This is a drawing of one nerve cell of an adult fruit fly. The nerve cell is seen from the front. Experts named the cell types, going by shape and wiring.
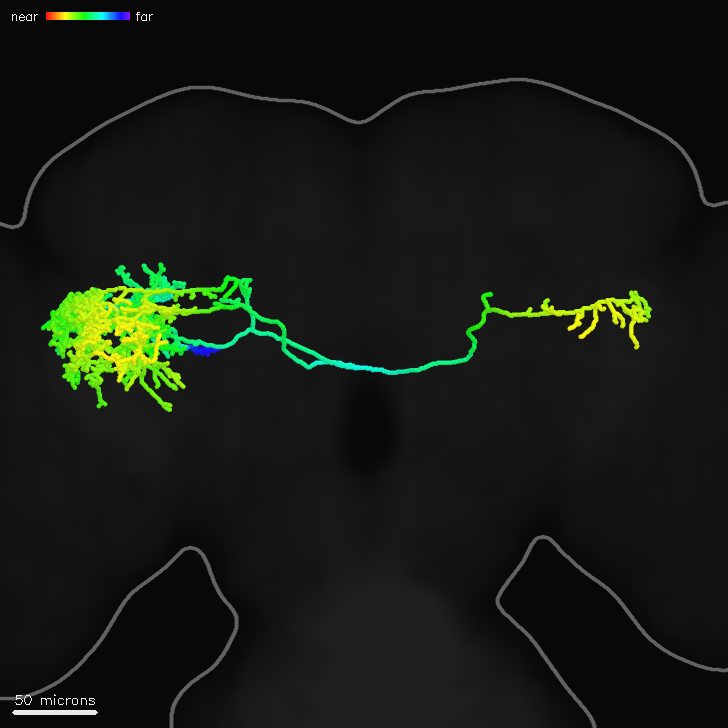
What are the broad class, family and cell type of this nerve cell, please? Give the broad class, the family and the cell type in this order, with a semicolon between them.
central-brain intrinsic neuron; hemilineage VLPl&p2_posterior; AVLP505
